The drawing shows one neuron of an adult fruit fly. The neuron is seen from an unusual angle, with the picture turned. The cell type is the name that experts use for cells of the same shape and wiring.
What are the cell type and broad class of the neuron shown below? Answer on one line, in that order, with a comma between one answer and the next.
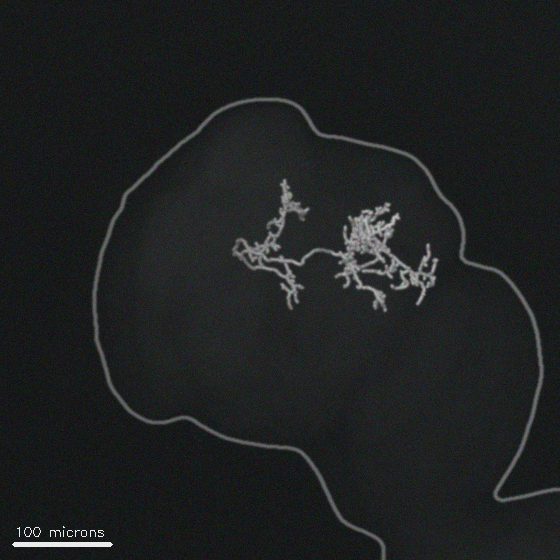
CL340, central-brain intrinsic neuron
